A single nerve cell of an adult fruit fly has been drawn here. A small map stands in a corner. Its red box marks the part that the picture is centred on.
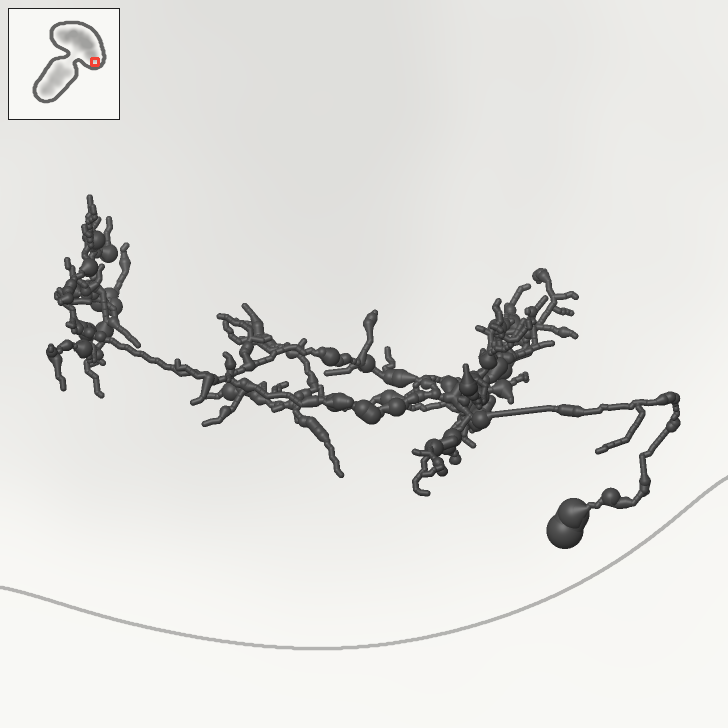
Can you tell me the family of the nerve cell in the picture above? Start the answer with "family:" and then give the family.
family: Mi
